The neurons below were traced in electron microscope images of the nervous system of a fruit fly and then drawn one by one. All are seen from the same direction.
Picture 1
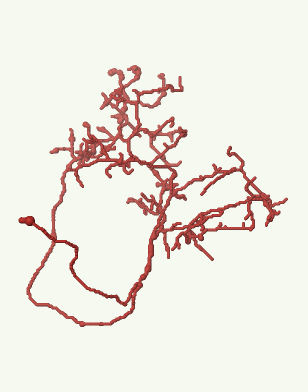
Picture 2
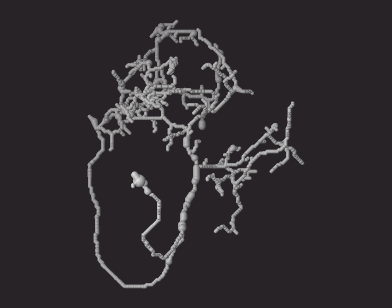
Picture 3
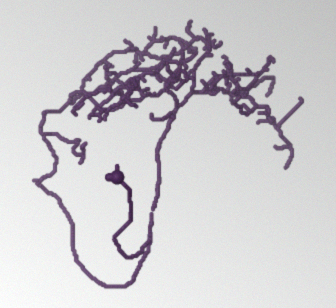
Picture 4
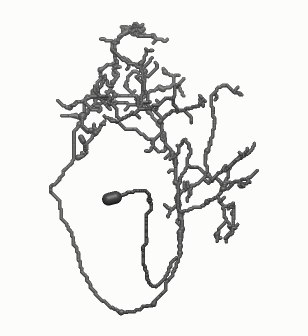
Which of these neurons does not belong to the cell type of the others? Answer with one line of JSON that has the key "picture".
{"picture": 3}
